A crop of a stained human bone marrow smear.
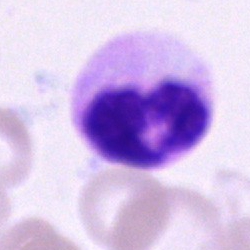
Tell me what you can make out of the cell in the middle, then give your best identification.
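Nucleus: notch in upper border; lies in lower part of cell. Chromatin dense, dark purple. Cytoplasm lilac-pink. Name: segmented neutrophil.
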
